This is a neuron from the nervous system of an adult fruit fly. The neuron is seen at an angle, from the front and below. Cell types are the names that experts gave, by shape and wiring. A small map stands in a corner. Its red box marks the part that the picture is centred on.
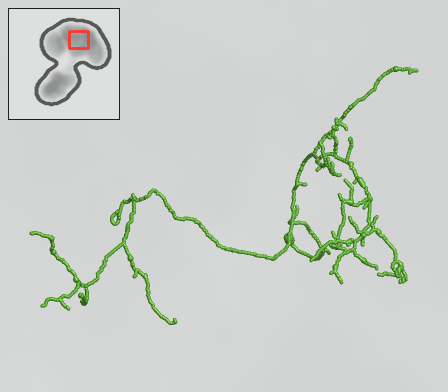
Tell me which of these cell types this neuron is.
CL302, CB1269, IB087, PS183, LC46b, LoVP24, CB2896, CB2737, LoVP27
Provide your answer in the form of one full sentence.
With respect to cell type, this neuron is CL302.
